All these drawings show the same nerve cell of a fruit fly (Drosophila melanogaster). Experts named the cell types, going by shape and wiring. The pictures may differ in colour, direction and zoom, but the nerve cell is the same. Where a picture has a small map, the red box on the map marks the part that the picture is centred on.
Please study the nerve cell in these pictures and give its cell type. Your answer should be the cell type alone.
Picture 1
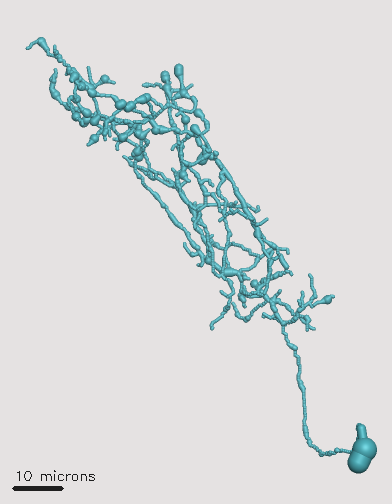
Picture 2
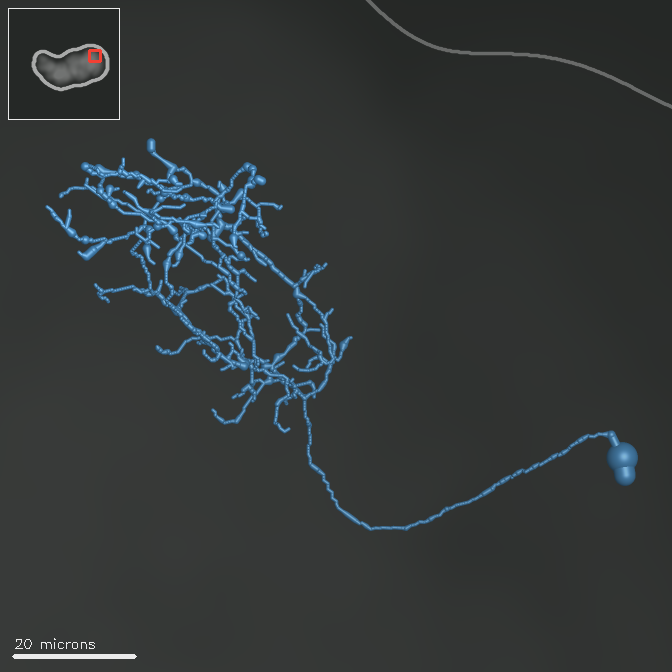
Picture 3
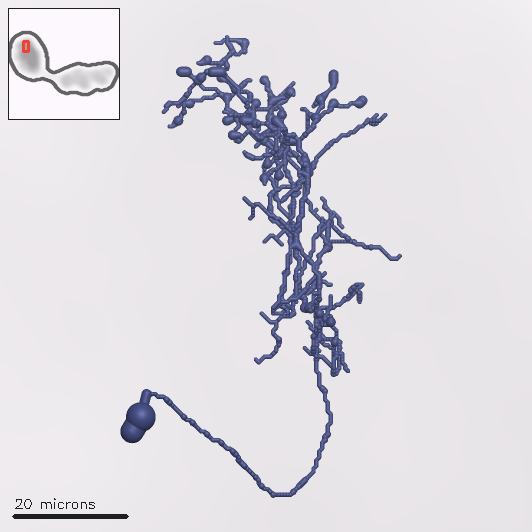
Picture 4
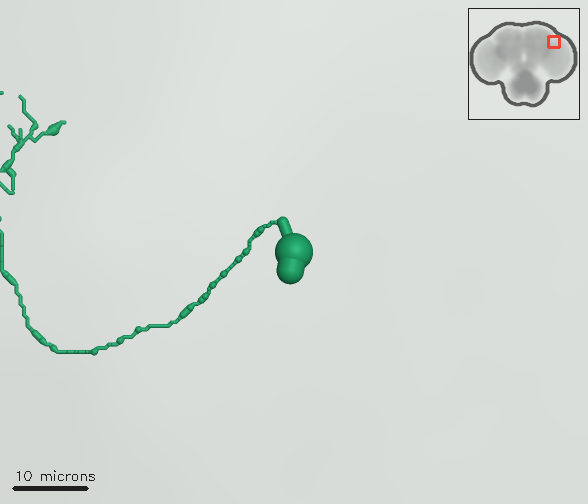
SLP186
